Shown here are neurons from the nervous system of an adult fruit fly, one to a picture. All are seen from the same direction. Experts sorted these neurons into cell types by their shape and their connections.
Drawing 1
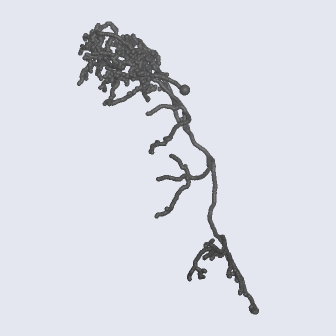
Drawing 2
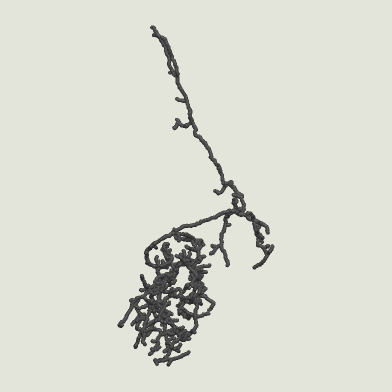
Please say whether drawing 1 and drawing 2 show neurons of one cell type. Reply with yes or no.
no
